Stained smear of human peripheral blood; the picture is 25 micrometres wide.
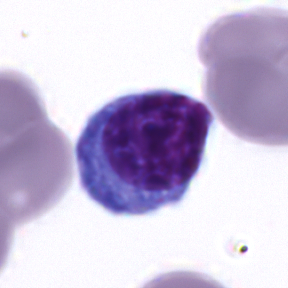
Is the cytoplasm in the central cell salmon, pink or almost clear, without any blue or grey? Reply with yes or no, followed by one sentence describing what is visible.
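No. The cytoplasm is deep blue and forms a broad crescent on the left and lower side of the nucleus.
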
